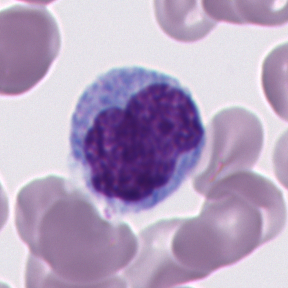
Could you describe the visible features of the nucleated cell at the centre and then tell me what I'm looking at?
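Nucleus first: it fills most of the cell, and a shallow indentation on its upper edge gives it a faintly two-lobed look. Chromatin next: dark purple clumps with paler gaps between them. Cytoplasm last: finely mottled, no coarse granules, widest at the upper left. The cell is a monocyte.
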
